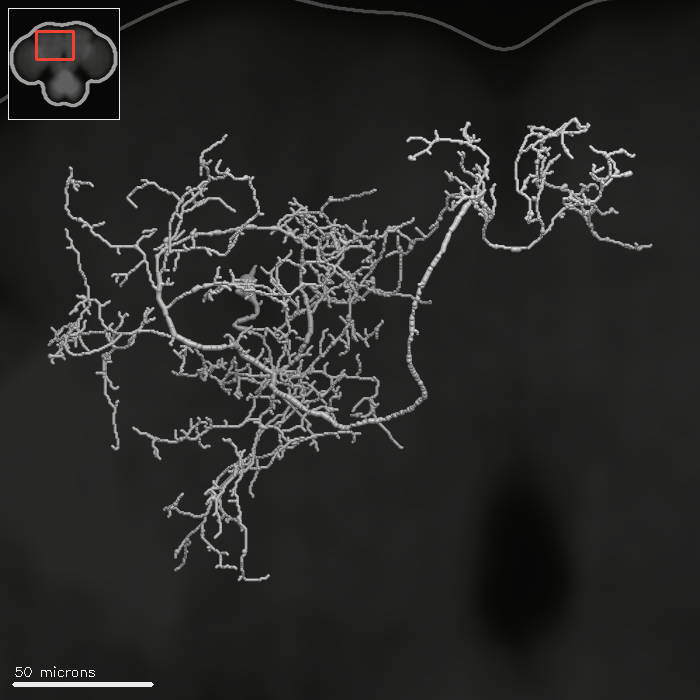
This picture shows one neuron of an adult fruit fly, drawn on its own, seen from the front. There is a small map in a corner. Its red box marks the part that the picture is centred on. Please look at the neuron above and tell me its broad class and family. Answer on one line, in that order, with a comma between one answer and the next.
central-brain intrinsic neuron, hemilineage SMPpv2_ventral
